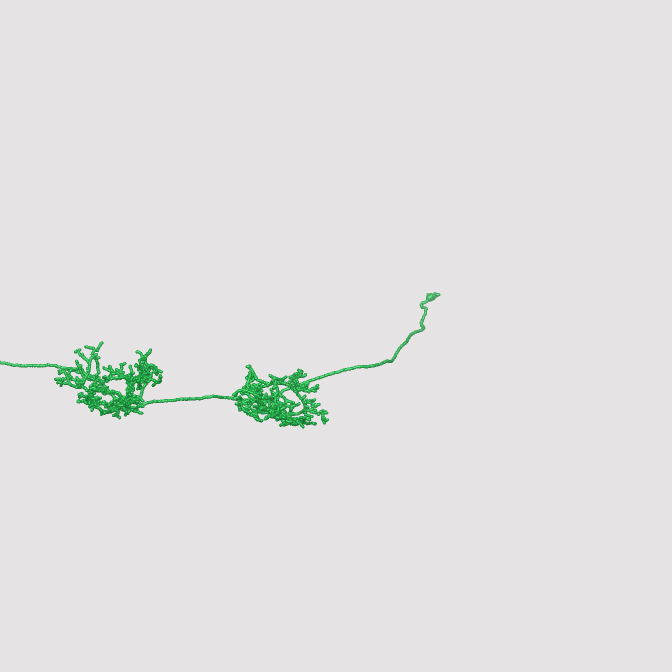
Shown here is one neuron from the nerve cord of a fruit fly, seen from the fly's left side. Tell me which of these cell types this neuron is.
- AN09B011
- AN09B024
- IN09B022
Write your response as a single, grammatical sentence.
The type of this neuron is the cell type AN09B011.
